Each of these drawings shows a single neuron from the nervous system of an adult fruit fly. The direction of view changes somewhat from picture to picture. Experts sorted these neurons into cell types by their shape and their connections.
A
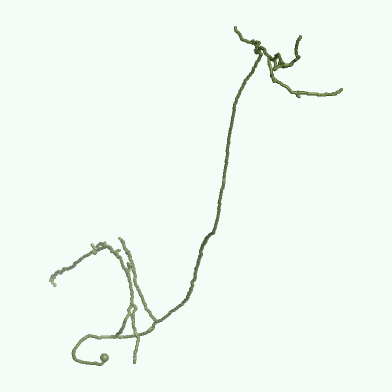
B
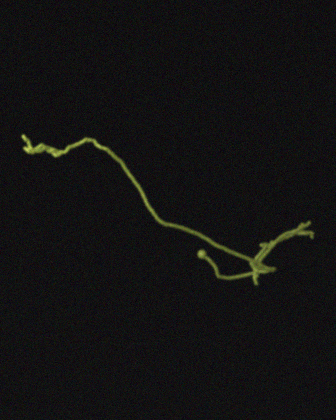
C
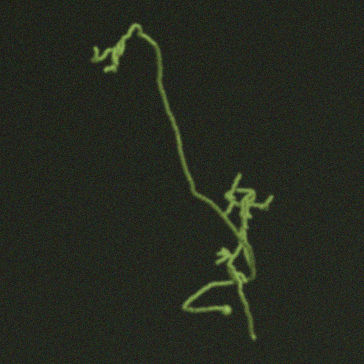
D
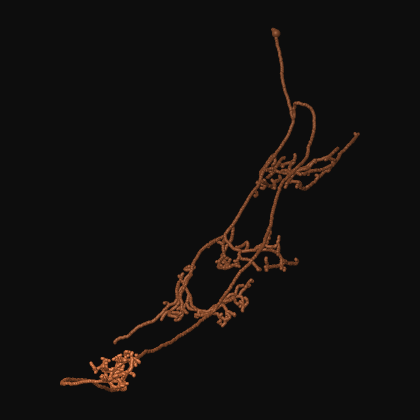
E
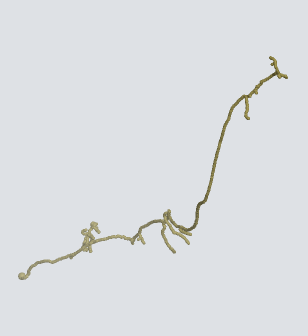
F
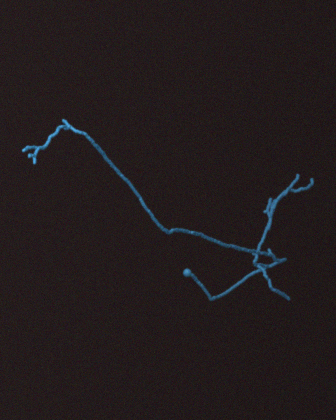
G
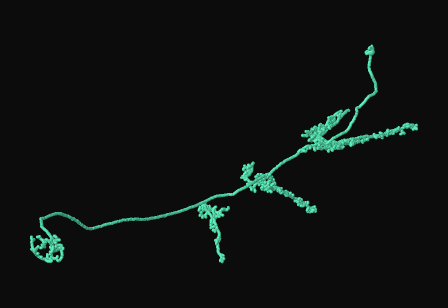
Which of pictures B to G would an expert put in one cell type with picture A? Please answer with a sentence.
Picture B, picture C and picture F are of the same cell type.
